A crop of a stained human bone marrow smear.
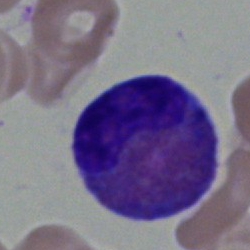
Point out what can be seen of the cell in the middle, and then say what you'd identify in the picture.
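First the edge: the outline is round, smooth and sharply defined. A curved boundary runs across it, with a darker area to the upper left and a lighter one to the lower right. That lighter area has a fine, faintly speckled, purplish texture. I can't find any vacuoles inside. It's an eosinophil.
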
